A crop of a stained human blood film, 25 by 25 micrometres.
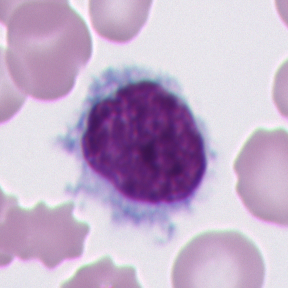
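Hairy cell, stained human peripheral blood smear. Border ragged with many fine hair-like projections, sparsest along the right edge. Nucleus a single oval mass without lobes; cytoplasm pale grey-blue.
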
